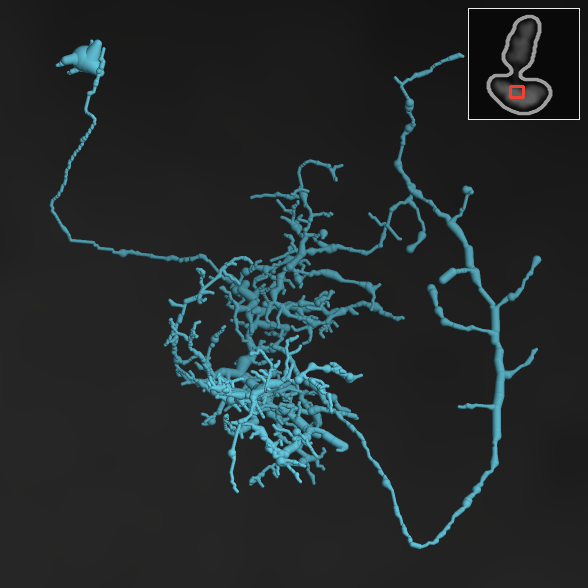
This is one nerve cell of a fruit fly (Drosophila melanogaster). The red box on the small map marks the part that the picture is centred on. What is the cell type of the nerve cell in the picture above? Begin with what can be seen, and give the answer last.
It is in the brain and does not reach the nerve cord. In this view it is about as wide as it is tall. This is a central-brain intrinsic neuron. Its cell type is GNG214.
